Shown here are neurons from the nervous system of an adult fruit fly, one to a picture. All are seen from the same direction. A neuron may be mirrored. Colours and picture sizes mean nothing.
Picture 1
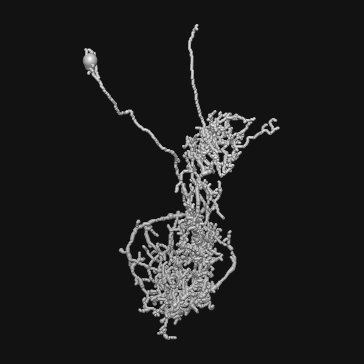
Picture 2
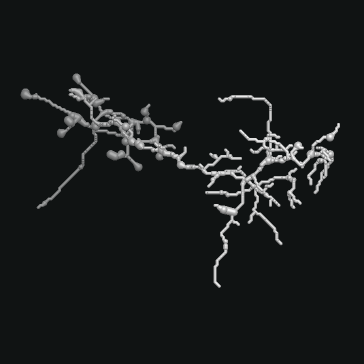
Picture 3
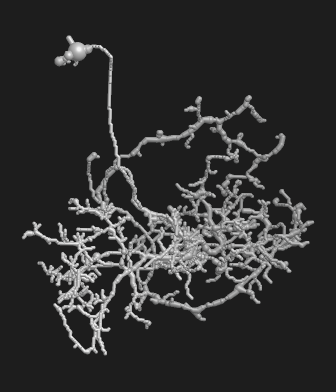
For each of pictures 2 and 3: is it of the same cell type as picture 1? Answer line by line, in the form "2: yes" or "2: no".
2: no
3: yes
